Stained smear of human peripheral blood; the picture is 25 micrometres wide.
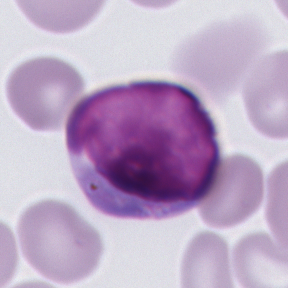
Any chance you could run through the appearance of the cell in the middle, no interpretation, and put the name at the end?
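Most of the cell's area is taken up by the nucleus. Around it, the pale bluish-lilac cytoplasm forms a crescent, widest along the lower left edge of the cell. A single tiny dark dot lies in the cytoplasm at the lower left. This cell is a large granular lymphocyte.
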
